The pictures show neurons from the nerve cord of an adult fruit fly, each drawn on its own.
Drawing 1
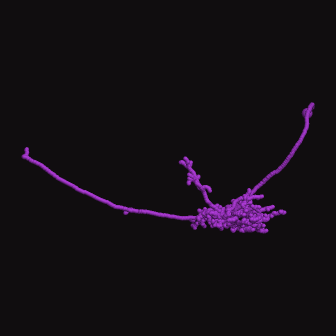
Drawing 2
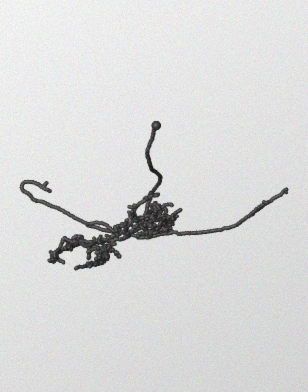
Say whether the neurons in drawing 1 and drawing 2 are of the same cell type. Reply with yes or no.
no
